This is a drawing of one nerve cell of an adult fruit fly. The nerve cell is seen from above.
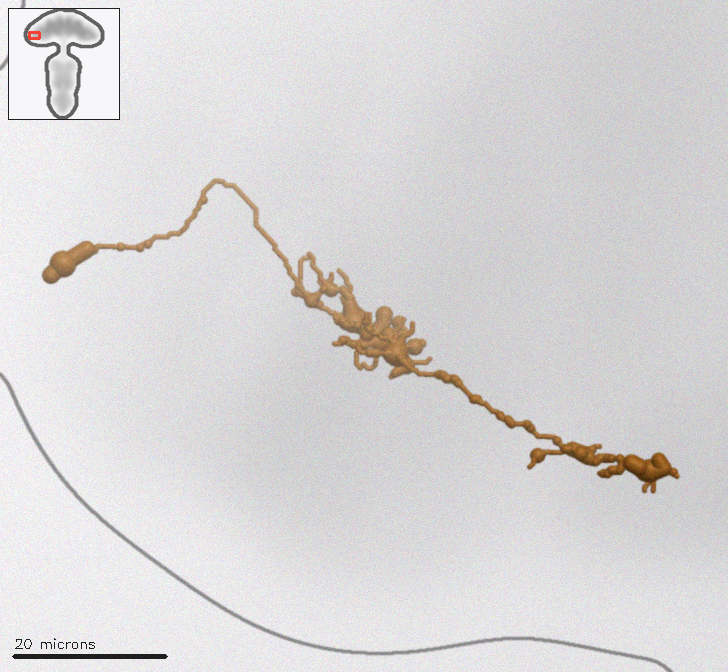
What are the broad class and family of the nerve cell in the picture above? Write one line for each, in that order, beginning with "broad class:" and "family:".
broad class: optic-lobe intrinsic neuron
family: Mi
